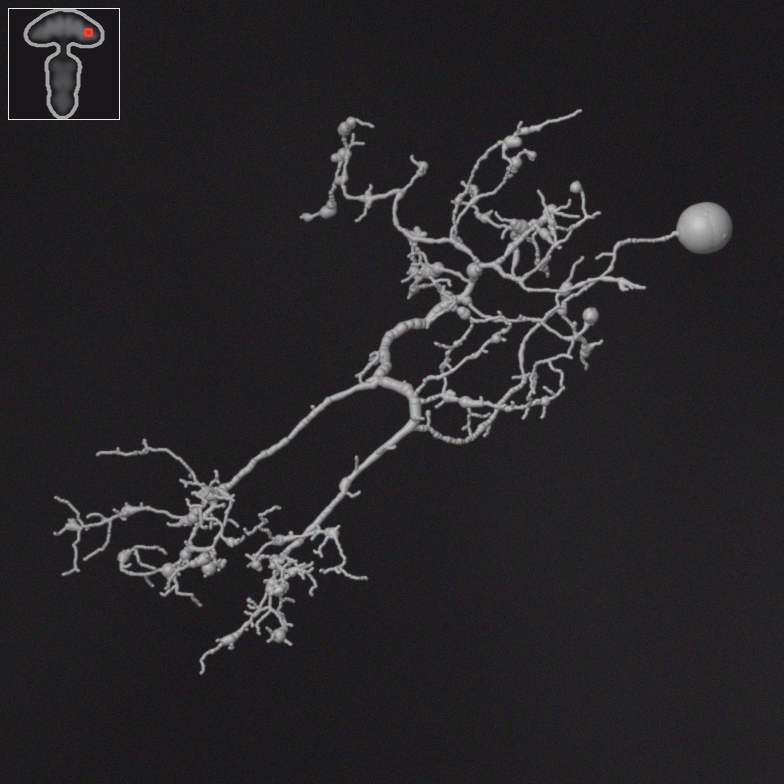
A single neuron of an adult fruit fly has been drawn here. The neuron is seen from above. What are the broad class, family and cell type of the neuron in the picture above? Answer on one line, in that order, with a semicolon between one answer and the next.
optic-lobe intrinsic neuron; Mi; Mi14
